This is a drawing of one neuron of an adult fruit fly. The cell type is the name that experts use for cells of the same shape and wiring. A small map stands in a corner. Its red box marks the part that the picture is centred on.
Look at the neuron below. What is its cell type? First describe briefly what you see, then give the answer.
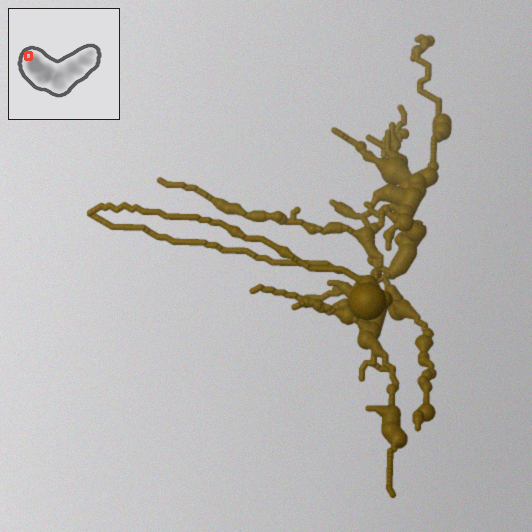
As drawn here it is taller than it is wide. This is an optic-lobe intrinsic neuron. Its cell type is Dm-DRA2.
